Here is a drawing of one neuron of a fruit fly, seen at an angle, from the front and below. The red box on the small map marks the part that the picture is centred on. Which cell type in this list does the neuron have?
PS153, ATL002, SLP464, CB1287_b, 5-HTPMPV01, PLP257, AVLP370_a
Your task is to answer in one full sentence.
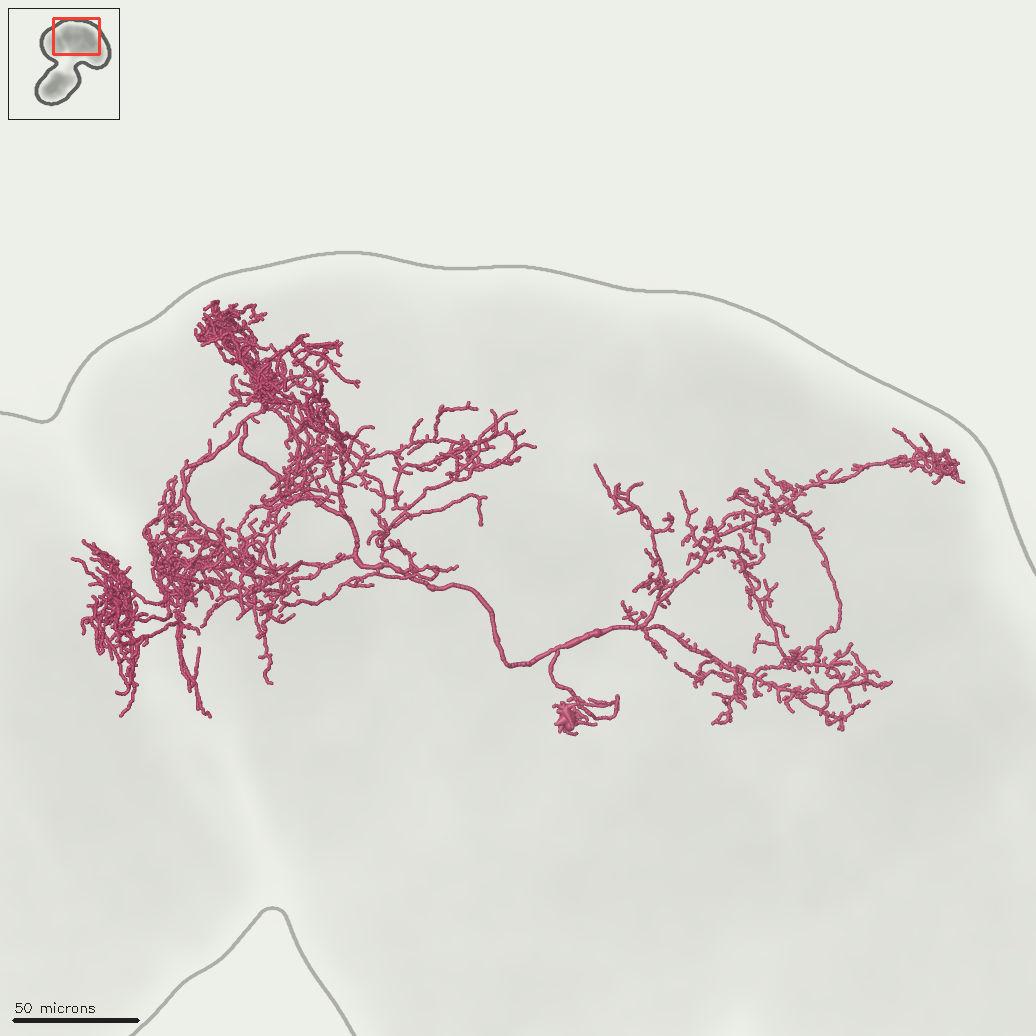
It is as 5-HTPMPV01 that this neuron is typed.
